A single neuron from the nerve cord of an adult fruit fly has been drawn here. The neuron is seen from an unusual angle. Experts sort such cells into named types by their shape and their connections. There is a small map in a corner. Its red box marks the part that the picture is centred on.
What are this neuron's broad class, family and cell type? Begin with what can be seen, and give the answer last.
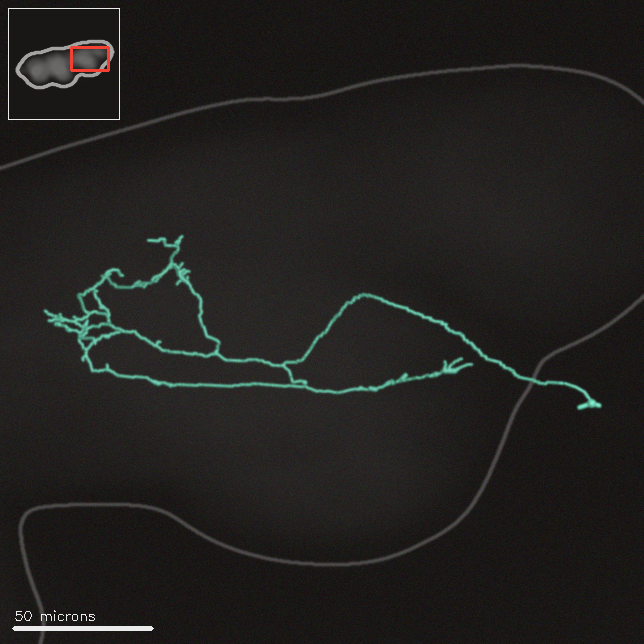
From left to right in the picture it spans about 200 microns. In this view it is more than twice as wide as it is tall. It is a nerve-cord intrinsic neuron. The family is hemilineage 21A. The cell type is IN21A093.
